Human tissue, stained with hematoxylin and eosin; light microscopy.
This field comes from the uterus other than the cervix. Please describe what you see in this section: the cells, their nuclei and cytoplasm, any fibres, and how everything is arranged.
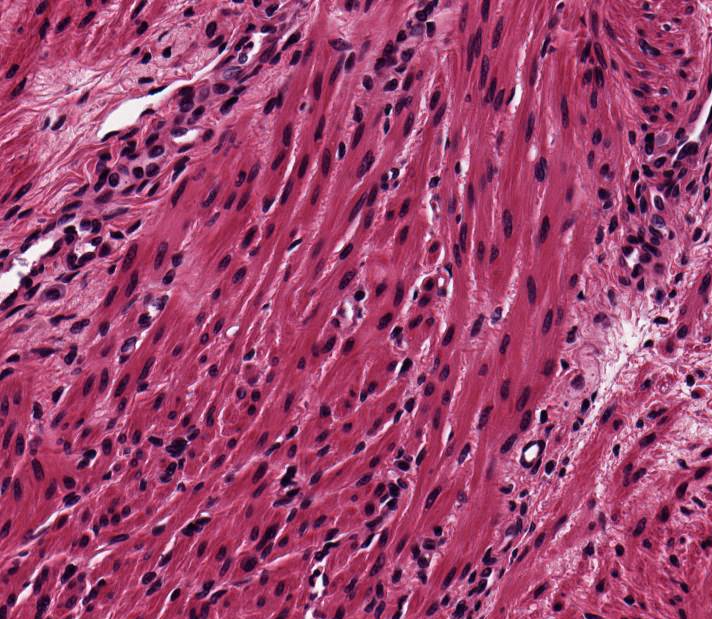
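Spindle cells, cytoplasm abundant and strongly pink, drawn out lengthwise. Nuclear long axes parallel to the fascicle each cell lies in. Upper left and right edges: looser, paler fibrous tissue with smaller, more rounded nuclei. No fat cells.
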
